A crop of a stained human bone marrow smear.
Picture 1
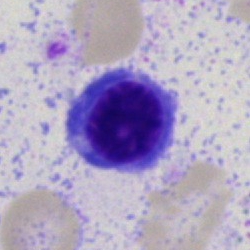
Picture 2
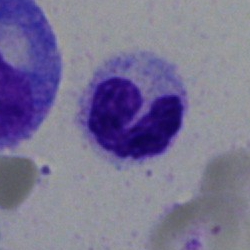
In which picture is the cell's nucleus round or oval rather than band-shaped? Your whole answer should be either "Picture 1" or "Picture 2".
Picture 1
